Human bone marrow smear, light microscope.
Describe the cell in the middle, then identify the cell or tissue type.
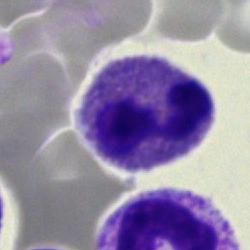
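What you've got here is a nucleus shaped as a curved band, bending from the centre-left up toward the upper right. There are no nucleoli in it. Around it the cytoplasm is abundant and lilac-purple, with no vacuoles. That's a segmented neutrophil.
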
